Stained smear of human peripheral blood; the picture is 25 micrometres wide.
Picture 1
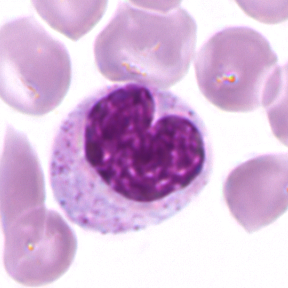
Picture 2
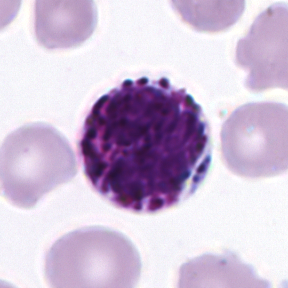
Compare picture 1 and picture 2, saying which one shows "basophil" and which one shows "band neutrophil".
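Picture 1: band neutrophil. Picture 2: basophil. Outline: round in both; smooth in picture 1, with no surface projections; bumpy along the top edge in picture 2, where granules sit at the margin. Nucleus, picture 1: bean-shaped, notched on its upper side; chromatin dark purple and coarsely clumped; no nucleoli visible.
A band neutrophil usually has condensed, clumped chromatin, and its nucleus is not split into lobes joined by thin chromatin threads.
Nucleus, picture 2: shape cannot be traced, as granules lie over it.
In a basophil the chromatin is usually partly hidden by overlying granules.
Granules: fine and violet, scattered through the cytoplasm in picture 1; coarse and very dark purple, crowding the whole cell in picture 2. Size, picture 2: about 12 micrometres across.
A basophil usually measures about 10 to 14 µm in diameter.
Surroundings, picture 2: a pale gap separates the cell from all neighbouring red cells; image slightly soft in focus.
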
